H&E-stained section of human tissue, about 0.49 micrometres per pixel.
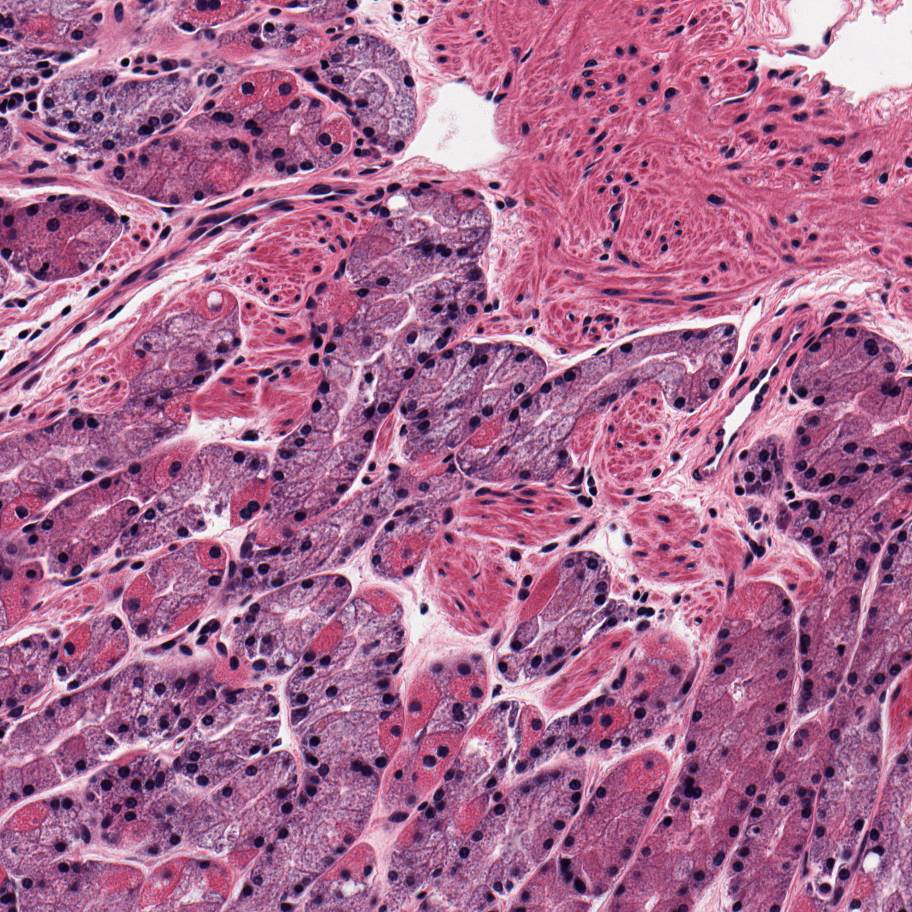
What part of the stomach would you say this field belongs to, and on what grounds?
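These are fundic glands. Closely packed glands fill the left side and lower two-thirds of the field, while a mass of pink smooth muscle with elongated nuclei occupies the upper right. Most gland cells have purple, finely granular cytoplasm and small dark nuclei, and scattered among them are larger cells with bright pink cytoplasm and a round central nucleus.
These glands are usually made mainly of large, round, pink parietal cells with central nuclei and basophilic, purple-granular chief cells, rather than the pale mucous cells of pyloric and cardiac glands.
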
